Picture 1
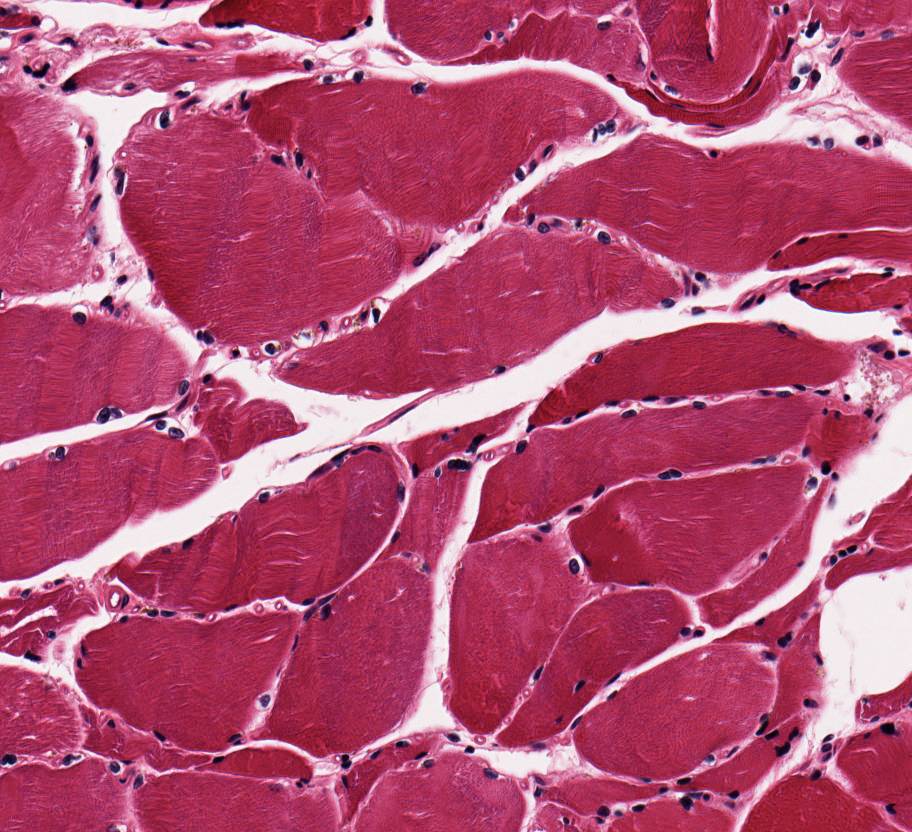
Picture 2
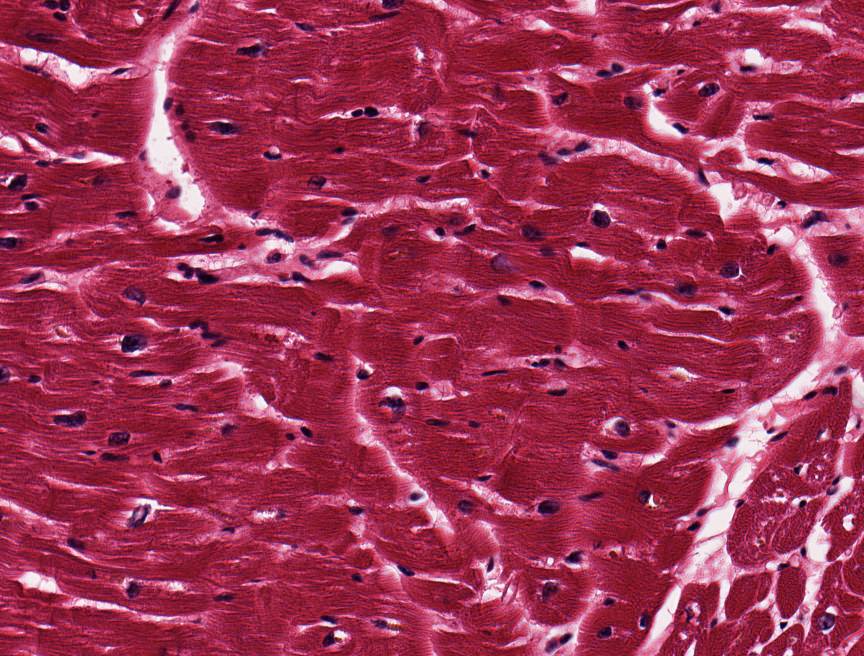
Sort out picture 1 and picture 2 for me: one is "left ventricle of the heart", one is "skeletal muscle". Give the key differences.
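So, the first one's skeletal muscle and the second is left ventricle of the heart. The nuclei in picture 1 are small, dark and flattened, sitting at the edges of the fibres.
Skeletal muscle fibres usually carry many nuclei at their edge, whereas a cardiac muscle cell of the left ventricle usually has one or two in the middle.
In picture 2 the fibres branch and join one another instead of running as separate parallel strands; most are cut lengthwise, with a cross-sectioned patch in the lower right corner.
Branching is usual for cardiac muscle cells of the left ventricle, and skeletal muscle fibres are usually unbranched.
Between fibres, picture 1 has thin connective tissue strands with scattered small nuclei, while the scant interstitial tissue of picture 2 holds small, dark, elongated nuclei.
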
